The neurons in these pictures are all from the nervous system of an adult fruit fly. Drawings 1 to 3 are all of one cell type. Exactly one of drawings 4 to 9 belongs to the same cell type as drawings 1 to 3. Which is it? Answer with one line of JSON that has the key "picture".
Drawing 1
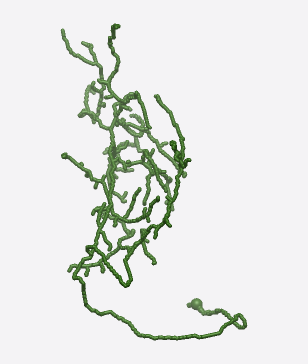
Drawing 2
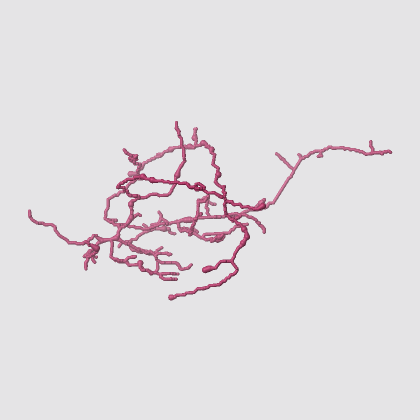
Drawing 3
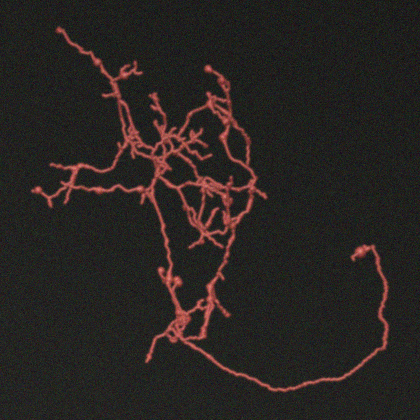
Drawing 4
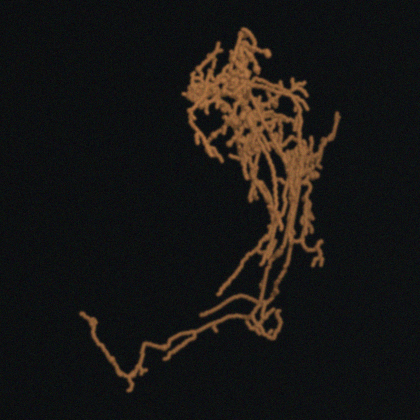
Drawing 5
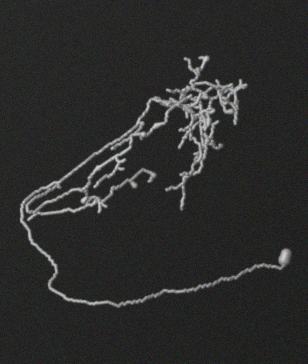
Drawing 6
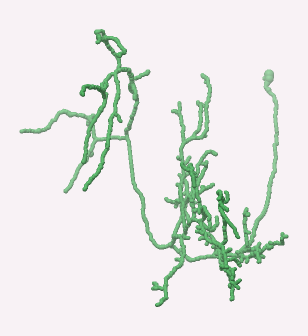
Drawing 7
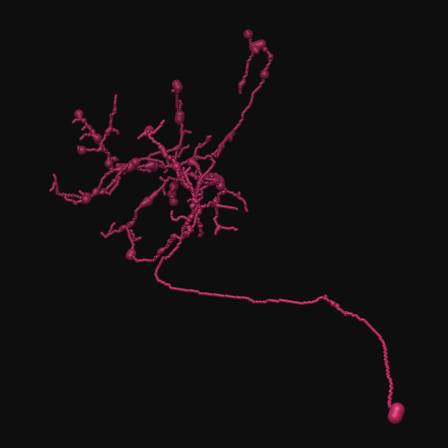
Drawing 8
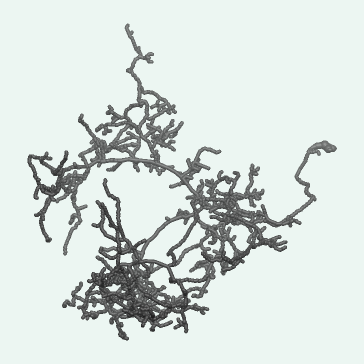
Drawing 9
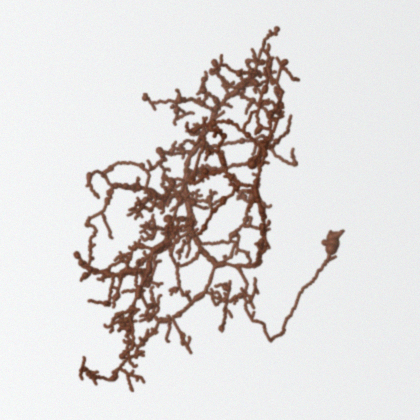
{"picture": 5}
